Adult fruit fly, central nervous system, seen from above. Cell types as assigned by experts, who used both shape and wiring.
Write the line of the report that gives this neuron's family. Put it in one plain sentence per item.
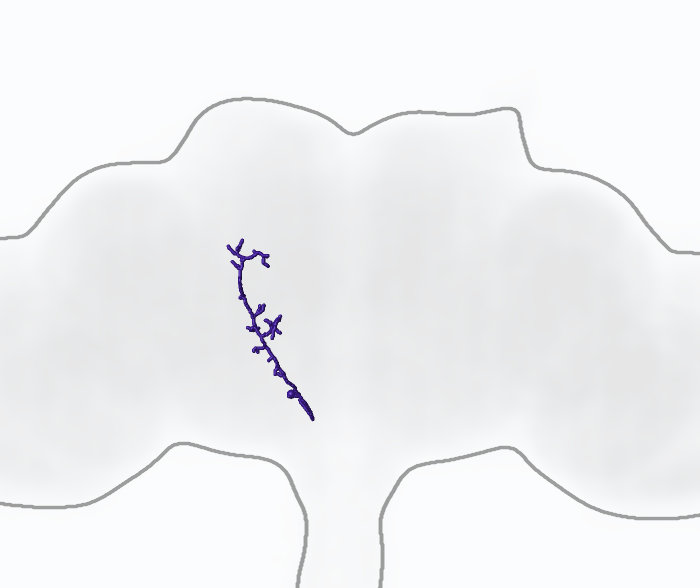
The family is hemilineage 03B.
